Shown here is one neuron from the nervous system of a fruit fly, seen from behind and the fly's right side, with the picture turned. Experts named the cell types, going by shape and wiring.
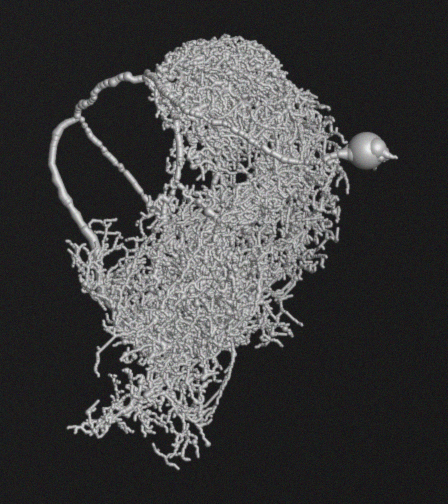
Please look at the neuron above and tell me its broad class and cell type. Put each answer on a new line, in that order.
central-brain intrinsic neuron
AVLP538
